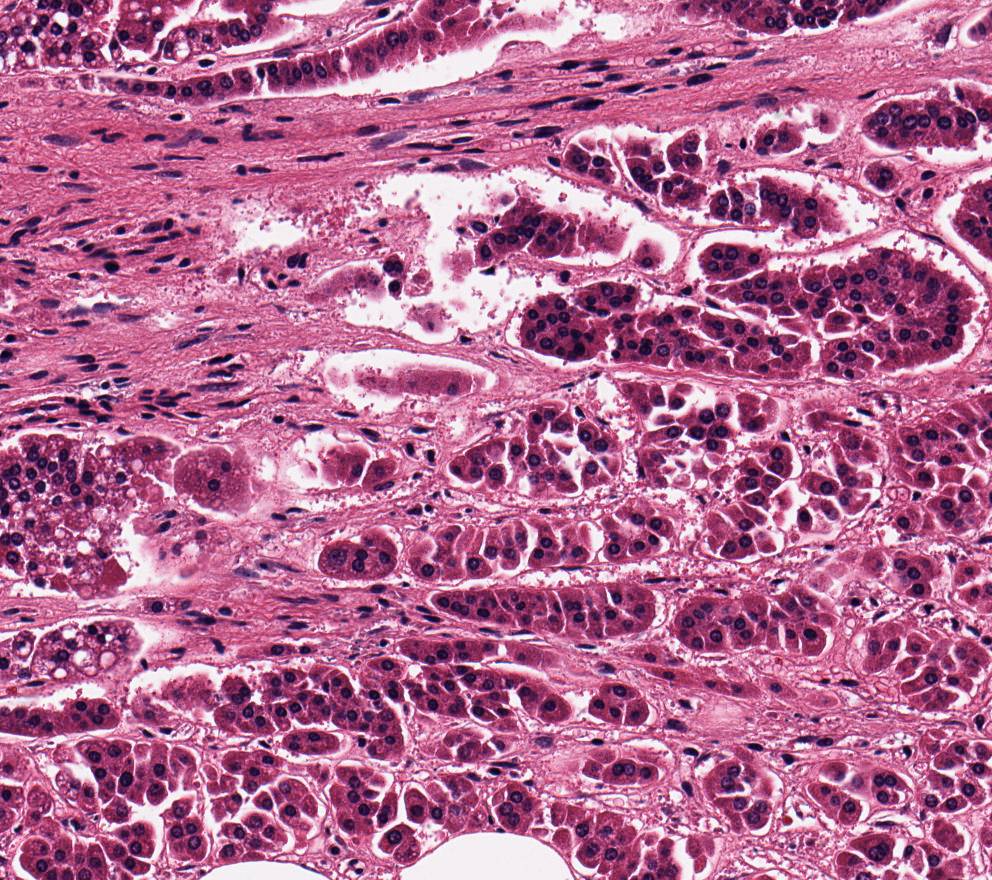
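Adrenal gland, haematoxylin and eosin. Through the middle, lower and right of the field, cells are arranged in nests and cords divided by thin strands of stroma. These cells have plentiful granular eosinophilic cytoplasm. At the left edge, in the middle and lower parts, cells hold clear round cytoplasmic vacuoles. An irregular space in the upper middle contains pale flocculent material and scattered detached cells.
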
